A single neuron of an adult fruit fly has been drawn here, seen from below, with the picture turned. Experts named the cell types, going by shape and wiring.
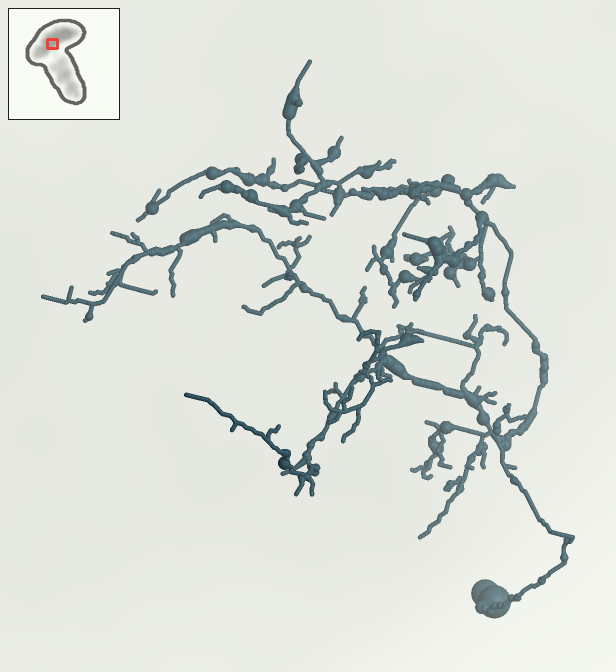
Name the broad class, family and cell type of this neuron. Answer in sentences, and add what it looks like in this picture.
It is a central-brain intrinsic neuron. Its family is hemilineage SLPpm1. Its cell type is SLP290. The cell body can be seen at the lower right of the picture. The picture shows dozens of branch ends.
